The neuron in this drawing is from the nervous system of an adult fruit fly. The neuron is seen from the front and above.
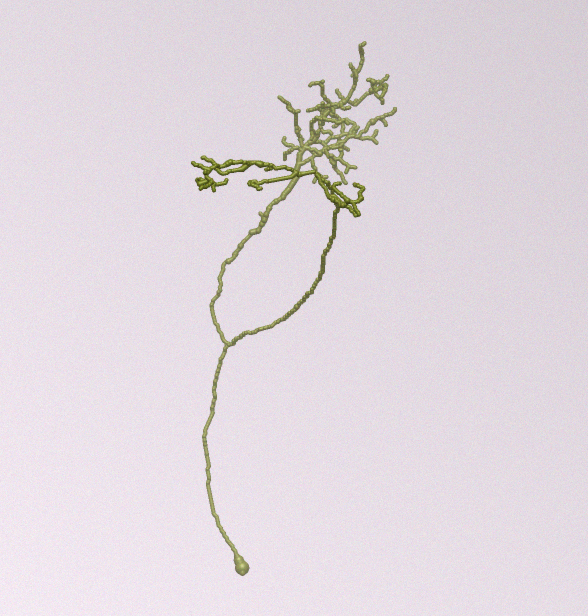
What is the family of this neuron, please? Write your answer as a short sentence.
The family is hemilineage VPNv2.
